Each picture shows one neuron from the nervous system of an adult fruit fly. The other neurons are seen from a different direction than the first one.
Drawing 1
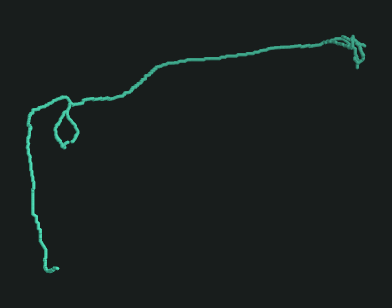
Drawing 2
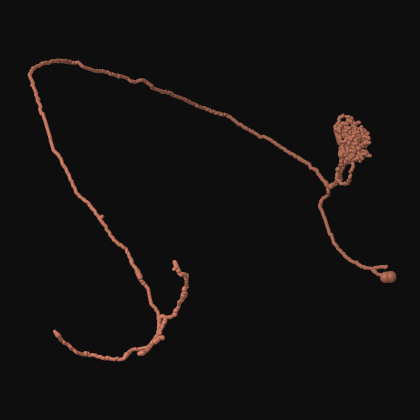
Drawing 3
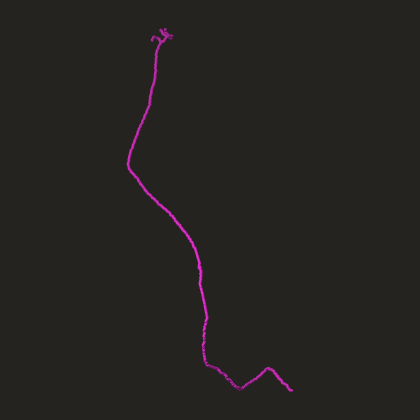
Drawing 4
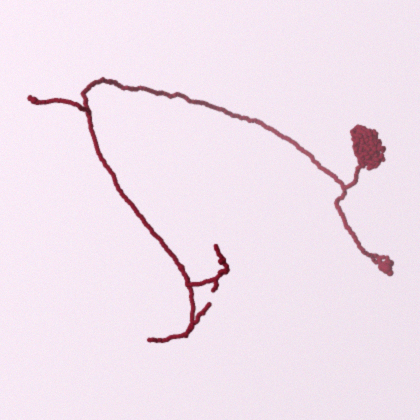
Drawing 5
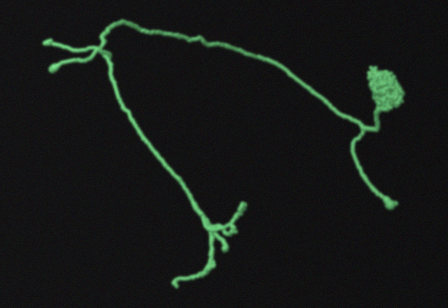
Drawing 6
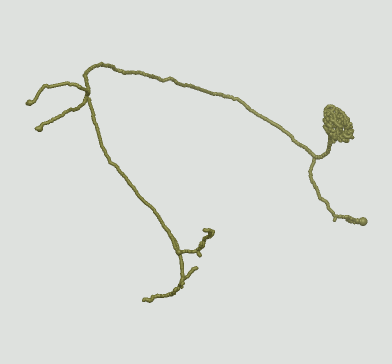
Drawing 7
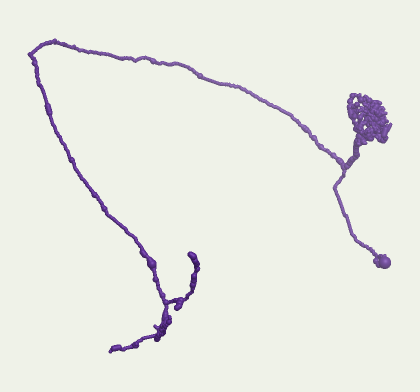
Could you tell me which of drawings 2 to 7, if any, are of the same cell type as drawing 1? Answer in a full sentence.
Drawing 3 is of the same cell type.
